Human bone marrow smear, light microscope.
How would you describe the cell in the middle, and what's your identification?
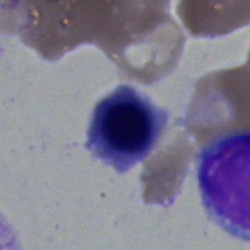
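The outline here is somewhat angular, not smoothly round. Its chromatin is very dark and dense, with hardly any visible texture, and I can't see any nucleoli. Blue-violet cytoplasm rims the nucleus all the way round. That's an erythroblast.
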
